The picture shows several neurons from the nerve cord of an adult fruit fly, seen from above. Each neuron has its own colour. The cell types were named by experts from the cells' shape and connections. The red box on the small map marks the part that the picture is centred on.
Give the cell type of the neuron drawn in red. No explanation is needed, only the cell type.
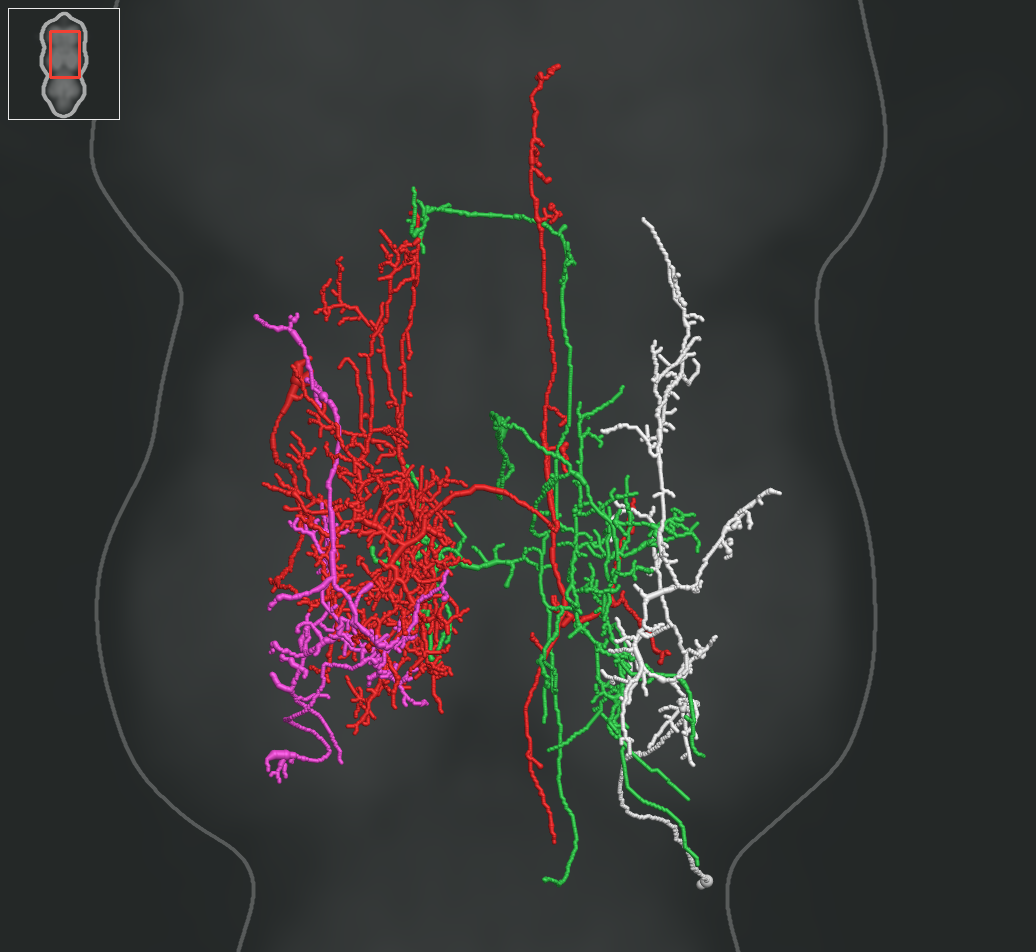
IN14B007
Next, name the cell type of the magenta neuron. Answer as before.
IN03B069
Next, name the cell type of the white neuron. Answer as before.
IN03B066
